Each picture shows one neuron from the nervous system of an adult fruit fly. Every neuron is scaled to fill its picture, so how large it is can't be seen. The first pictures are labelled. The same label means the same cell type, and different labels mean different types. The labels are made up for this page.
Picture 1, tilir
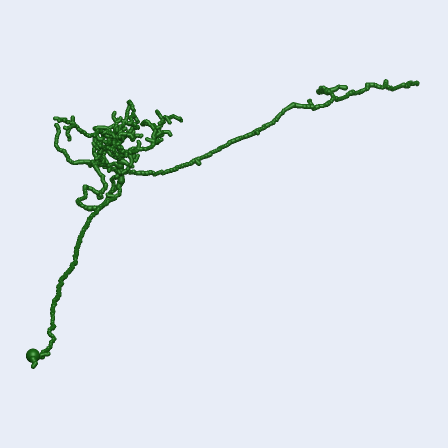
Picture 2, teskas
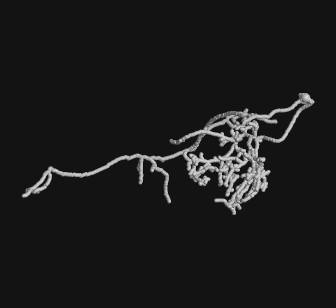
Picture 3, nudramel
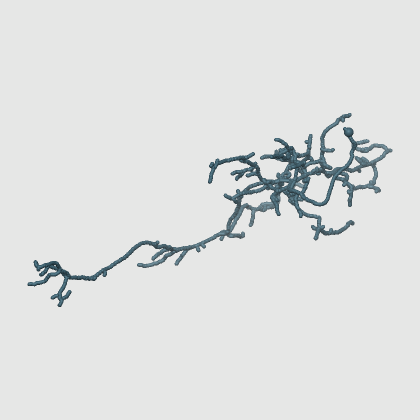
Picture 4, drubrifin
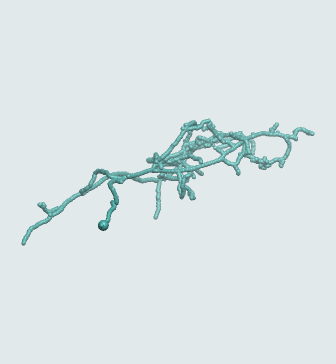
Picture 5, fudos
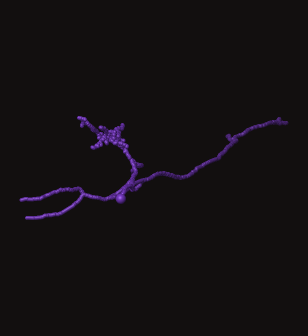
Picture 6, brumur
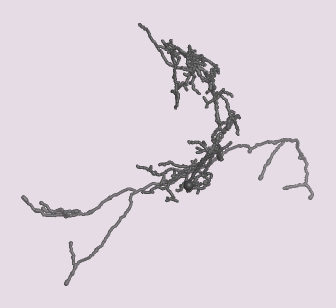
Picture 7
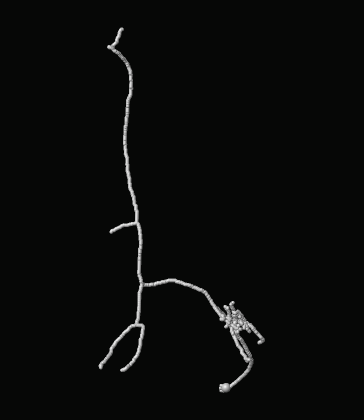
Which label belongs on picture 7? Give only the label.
fudos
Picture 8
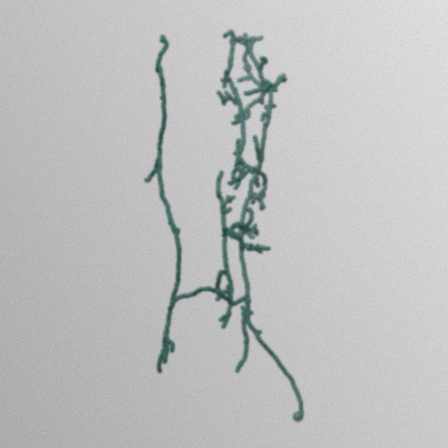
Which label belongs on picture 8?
drubrifin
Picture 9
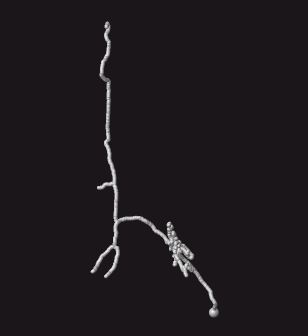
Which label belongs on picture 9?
fudos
